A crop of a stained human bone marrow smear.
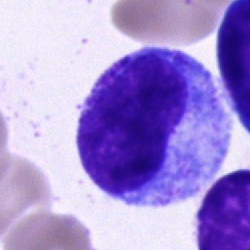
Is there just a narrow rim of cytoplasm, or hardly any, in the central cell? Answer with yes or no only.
No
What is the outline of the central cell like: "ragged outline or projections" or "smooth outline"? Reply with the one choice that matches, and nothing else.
Smooth outline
